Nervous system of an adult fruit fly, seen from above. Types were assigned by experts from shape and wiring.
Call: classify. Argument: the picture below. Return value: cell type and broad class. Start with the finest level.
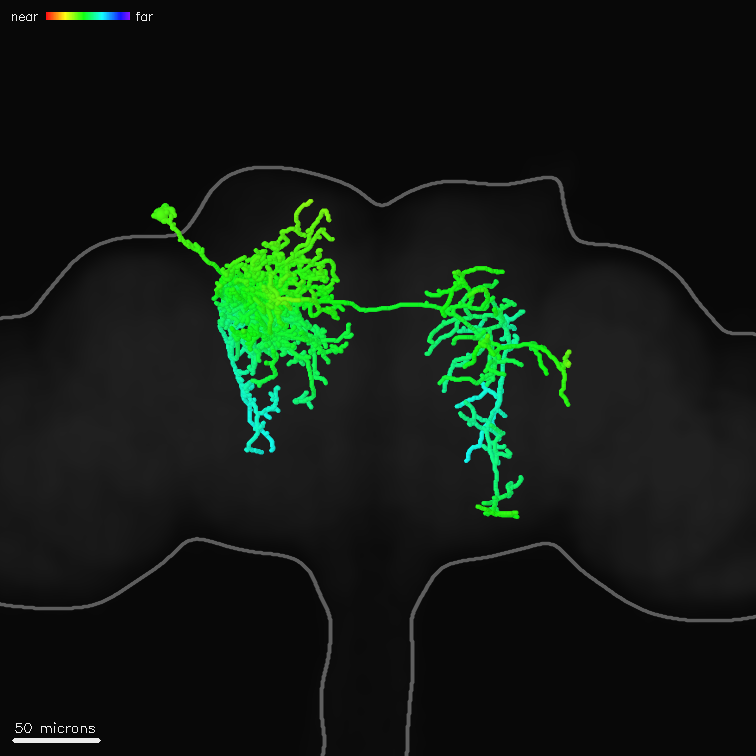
LAL120_b; central-brain intrinsic neuron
